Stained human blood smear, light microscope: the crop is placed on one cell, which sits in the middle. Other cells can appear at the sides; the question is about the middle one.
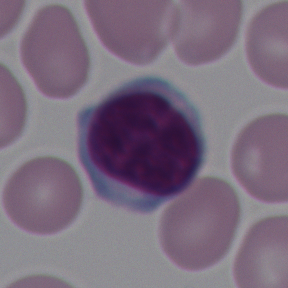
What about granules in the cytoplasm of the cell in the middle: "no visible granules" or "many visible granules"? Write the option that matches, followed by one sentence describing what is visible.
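No visible granules. No granules are visible in the cytoplasm.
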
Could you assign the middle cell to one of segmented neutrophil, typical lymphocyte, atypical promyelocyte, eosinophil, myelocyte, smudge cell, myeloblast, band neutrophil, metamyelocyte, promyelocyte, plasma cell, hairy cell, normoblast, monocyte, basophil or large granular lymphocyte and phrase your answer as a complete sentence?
The cell shown in the center of this light-microscope crop is a typical lymphocyte.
